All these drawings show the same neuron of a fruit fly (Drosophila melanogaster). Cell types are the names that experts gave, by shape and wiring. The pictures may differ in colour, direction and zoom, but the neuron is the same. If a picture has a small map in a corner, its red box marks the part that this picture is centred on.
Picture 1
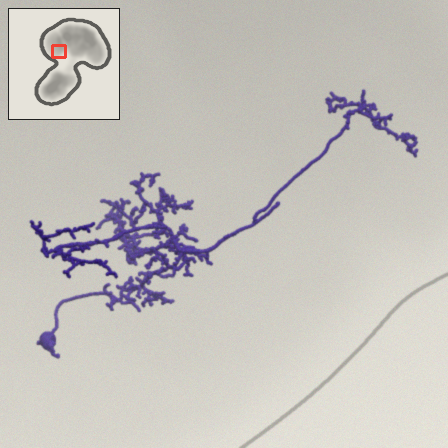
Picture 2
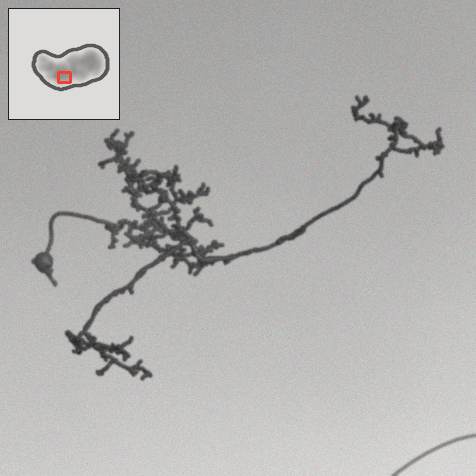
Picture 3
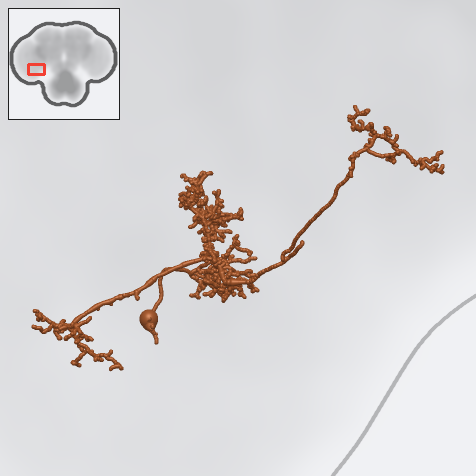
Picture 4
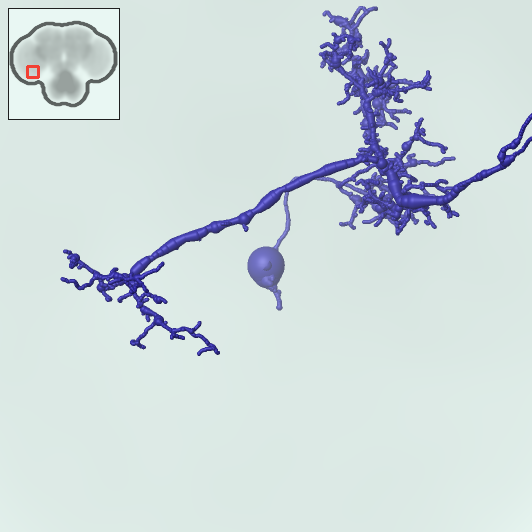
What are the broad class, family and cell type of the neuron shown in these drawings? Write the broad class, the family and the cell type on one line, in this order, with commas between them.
optic-lobe intrinsic neuron, Y, Y12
